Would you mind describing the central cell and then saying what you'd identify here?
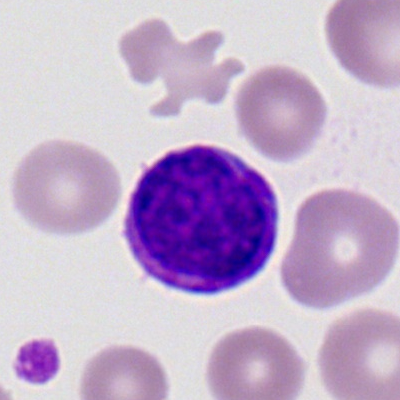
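Chromatin dense and coarsely clumped; no nucleoli visible. Cytoplasm reduced to a very thin rim around the nucleus, without granules. Cell type: lymphocyte.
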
